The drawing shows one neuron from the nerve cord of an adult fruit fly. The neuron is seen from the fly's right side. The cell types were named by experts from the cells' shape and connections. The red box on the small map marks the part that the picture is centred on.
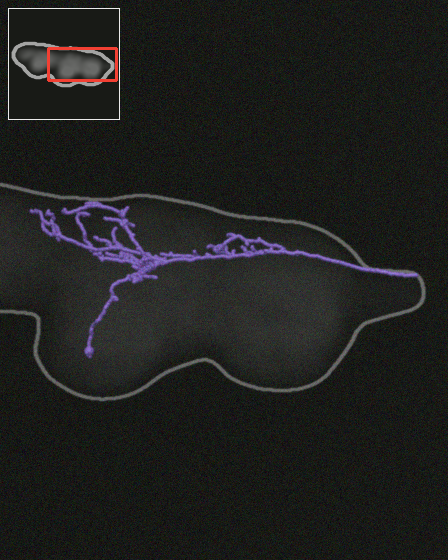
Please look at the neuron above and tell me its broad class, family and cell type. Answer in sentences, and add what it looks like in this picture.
It is an ascending neuron. Its family is hemilineage 06B. The cell type is AN06B046. In this view it is more than twice as wide as it is tall.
